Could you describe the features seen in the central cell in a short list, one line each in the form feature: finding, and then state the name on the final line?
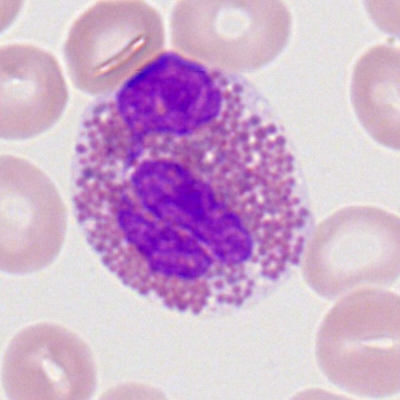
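Lobes: two in the nucleus, as far as I can tell.
Link: a thin strand joining them.
Size: upper lobe smaller than the lower one.
Granules: coarse, round, orange-pink, packing the cytoplasm.
Verdict: eosinophil.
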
